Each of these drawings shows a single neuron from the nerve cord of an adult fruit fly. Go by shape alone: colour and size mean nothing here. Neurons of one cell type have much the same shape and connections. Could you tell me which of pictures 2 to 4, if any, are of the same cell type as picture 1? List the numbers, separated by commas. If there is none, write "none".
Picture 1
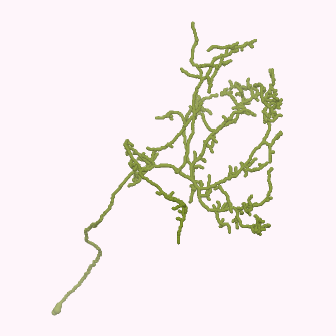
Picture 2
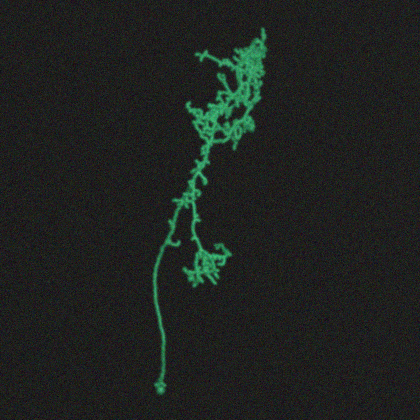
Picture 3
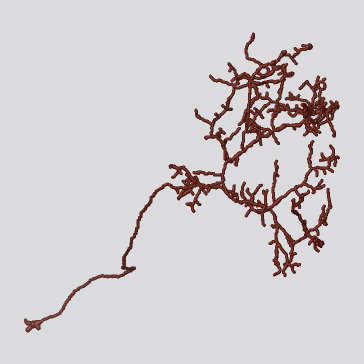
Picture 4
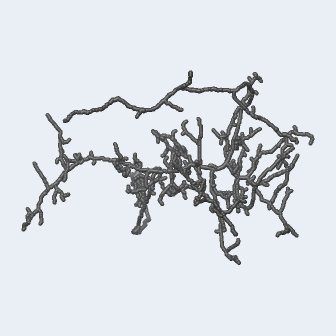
3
